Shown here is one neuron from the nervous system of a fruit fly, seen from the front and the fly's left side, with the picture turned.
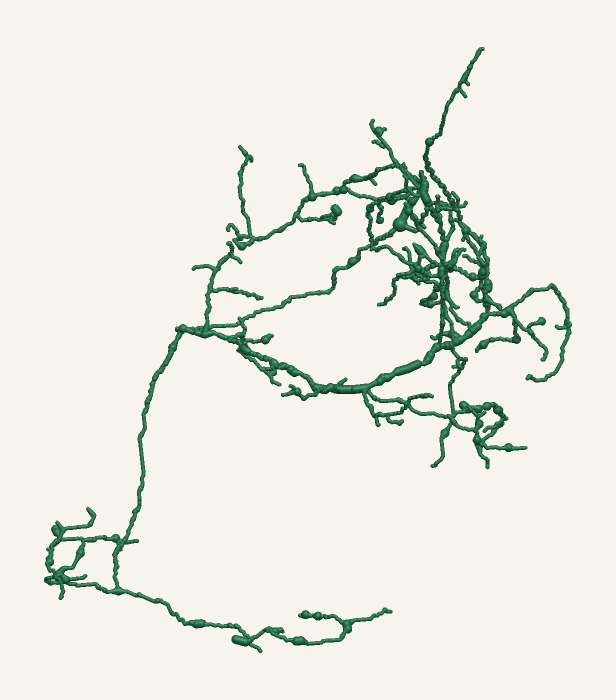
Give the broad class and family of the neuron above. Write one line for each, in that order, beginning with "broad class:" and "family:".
broad class: nerve-cord intrinsic neuron
family: hemilineage 04B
